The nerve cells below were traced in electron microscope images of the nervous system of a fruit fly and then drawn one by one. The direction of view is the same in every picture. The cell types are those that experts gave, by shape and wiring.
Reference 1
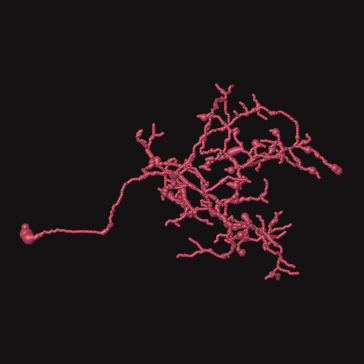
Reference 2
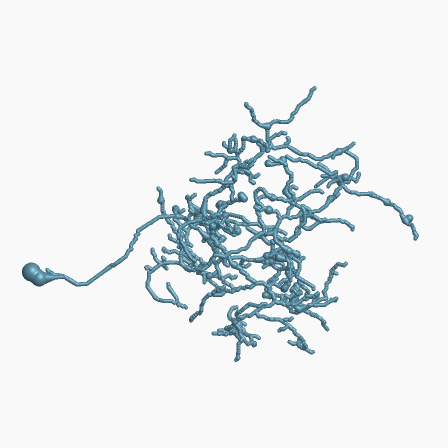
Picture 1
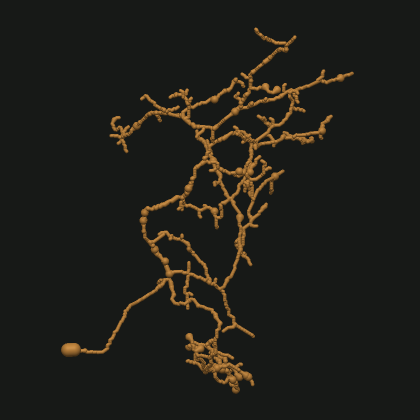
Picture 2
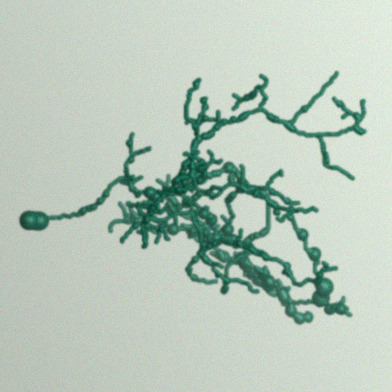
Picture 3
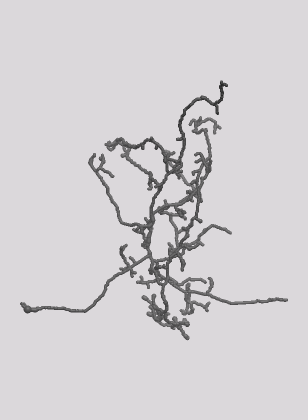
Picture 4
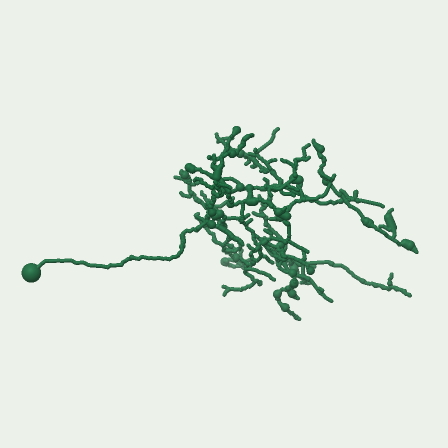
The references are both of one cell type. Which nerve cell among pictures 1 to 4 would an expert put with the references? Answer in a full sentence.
The nerve cell in picture 4 is of the same cell type.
